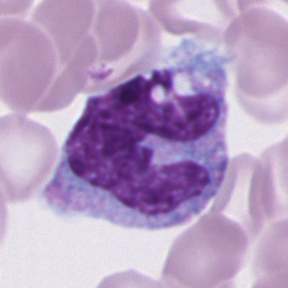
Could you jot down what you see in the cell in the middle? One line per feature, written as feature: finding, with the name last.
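Granules: fine, dust-like and lilac, scattered through the cytoplasm
Clear holes: a few, small and round, lying over the upper part of the nucleus
Nucleolus: none distinct
Border: ragged and frayed at the upper right
Cell: monocyte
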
